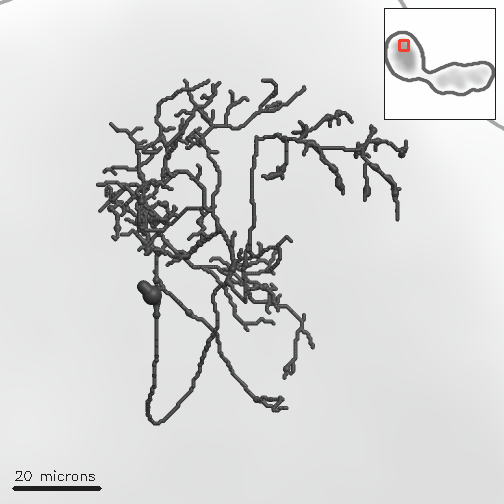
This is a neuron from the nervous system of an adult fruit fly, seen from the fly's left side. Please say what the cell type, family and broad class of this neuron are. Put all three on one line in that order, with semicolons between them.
LHCENT13_a; hemilineage LHl4_dorsal; central-brain intrinsic neuron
